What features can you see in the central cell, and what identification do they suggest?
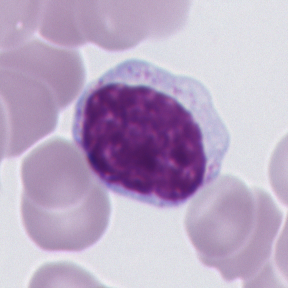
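The nucleus is off-centre; the widest band of cytoplasm lies on its upper-right side. Fine reddish-purple granules are scattered through the cytoplasm, mostly along its upper part. No vacuoles are visible. The outline's right edge is slightly wavy. The cell is a large granular lymphocyte.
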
